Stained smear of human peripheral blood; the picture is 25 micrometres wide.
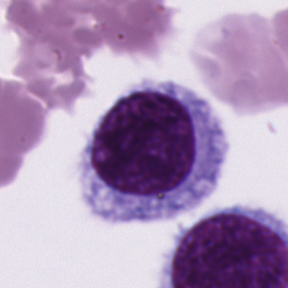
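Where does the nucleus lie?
Off-centre, toward the upper left of the cell.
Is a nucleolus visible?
None can be seen.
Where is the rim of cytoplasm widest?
On the lower right side.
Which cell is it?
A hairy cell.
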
